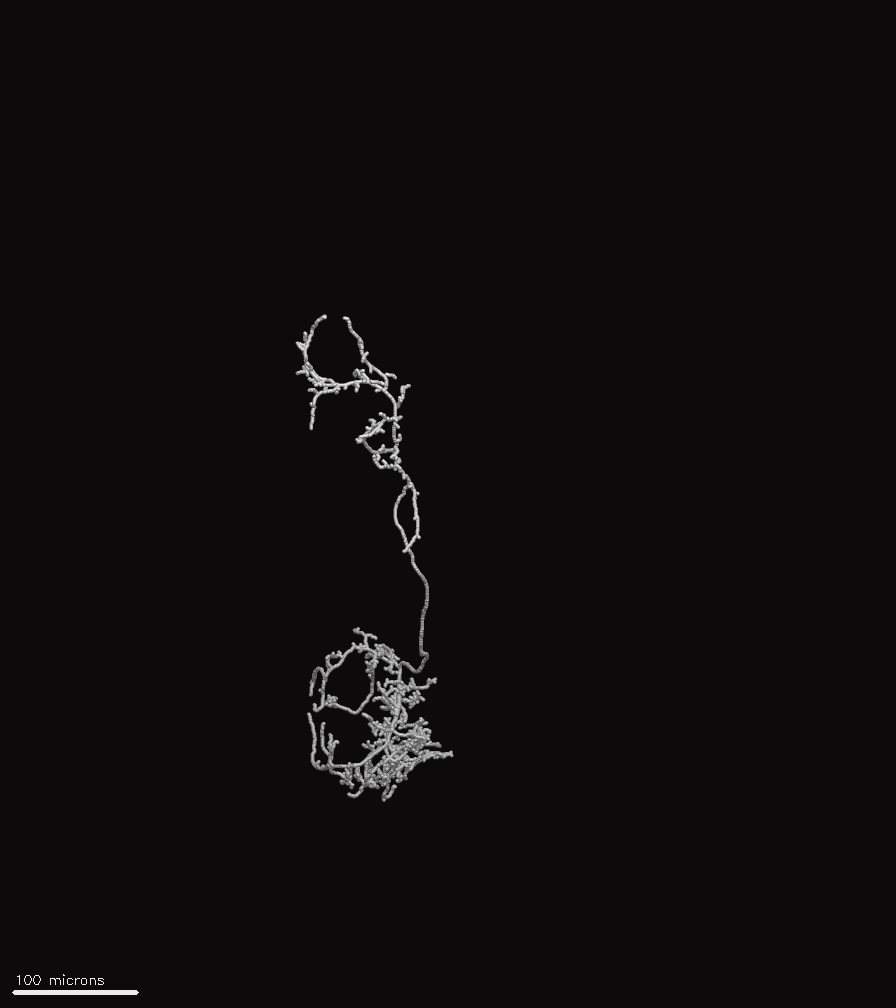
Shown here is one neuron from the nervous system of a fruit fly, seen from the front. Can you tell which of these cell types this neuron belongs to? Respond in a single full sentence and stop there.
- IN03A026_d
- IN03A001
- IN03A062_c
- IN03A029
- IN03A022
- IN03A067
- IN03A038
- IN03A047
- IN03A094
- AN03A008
The neuron here falls under cell type AN03A008.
